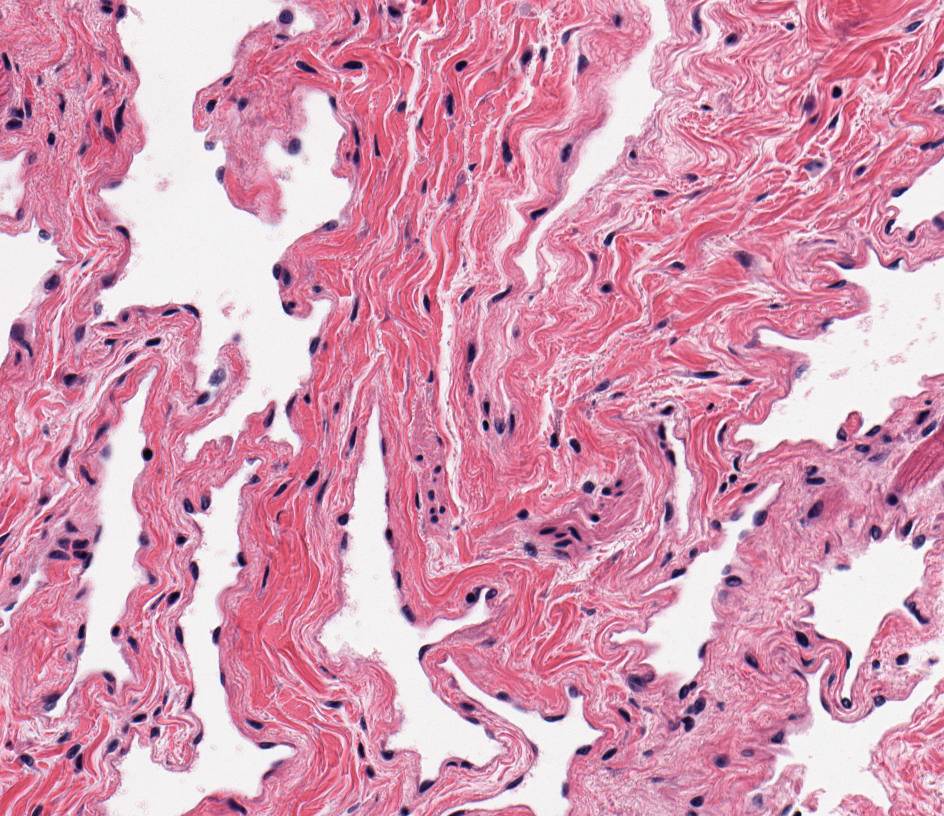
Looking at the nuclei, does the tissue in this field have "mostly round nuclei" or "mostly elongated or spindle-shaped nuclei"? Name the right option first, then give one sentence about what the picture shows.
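Mostly elongated or spindle-shaped nuclei. The nuclei scattered among the fibres are dark and elongated.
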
